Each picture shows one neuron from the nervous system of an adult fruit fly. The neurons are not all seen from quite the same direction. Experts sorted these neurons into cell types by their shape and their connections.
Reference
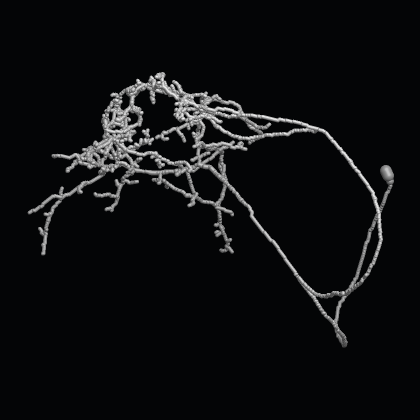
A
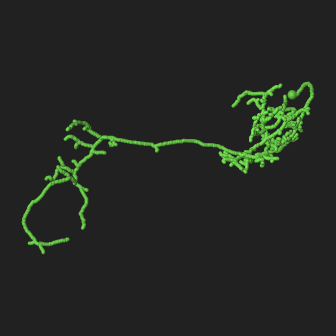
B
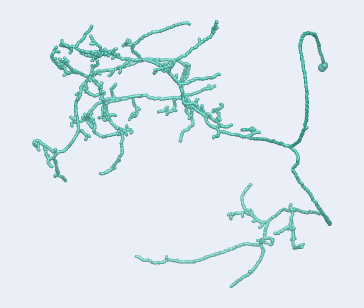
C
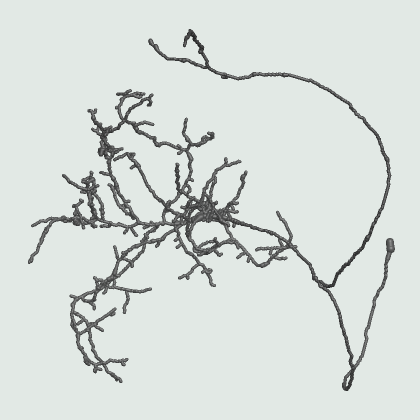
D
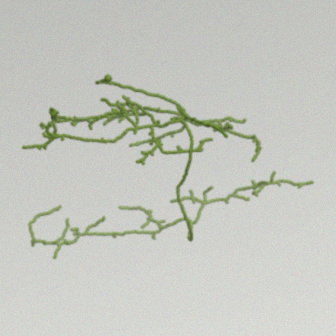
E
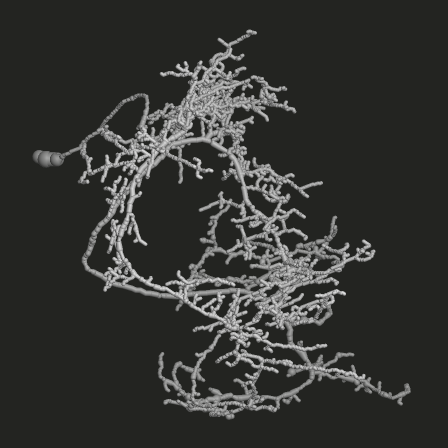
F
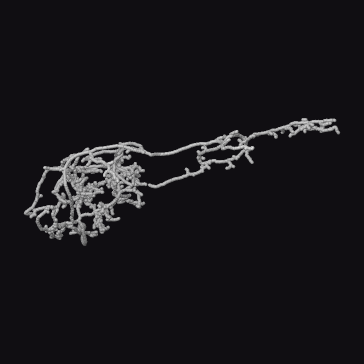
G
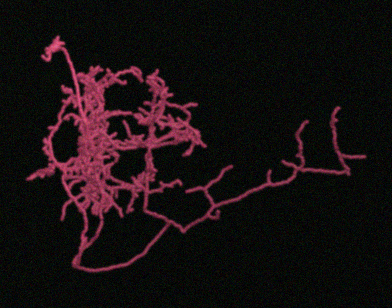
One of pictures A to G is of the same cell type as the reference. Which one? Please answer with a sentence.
Picture C shows a neuron of the same cell type.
